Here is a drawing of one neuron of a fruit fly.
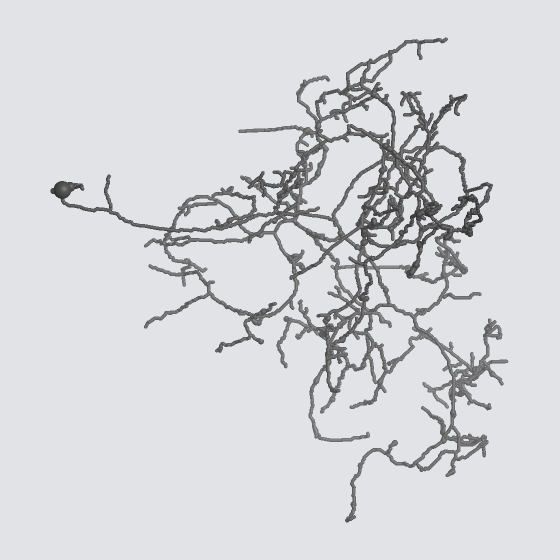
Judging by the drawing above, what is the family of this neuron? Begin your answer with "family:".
family: hemilineage DL1_ventral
